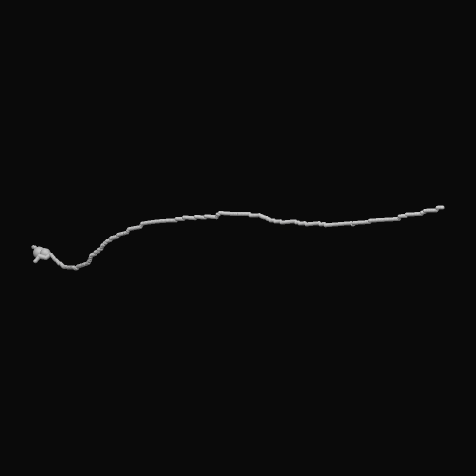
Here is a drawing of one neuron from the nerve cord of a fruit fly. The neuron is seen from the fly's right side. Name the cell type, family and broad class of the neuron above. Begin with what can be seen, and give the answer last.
There are a dozen or fewer branch ends. In this view it is more than twice as wide as it is tall. Its cell type is AN27X022. Its family is hemilineage 27X. This is an ascending neuron.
